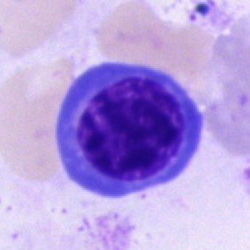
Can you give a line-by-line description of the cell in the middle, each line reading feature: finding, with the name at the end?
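Chromatin: coarse, clumped into dark patches
Nucleolus: not visible in the nucleus
Cytoplasm: deep blue
Vacuoles: none shown in the cytoplasm
Cell: erythroblast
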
